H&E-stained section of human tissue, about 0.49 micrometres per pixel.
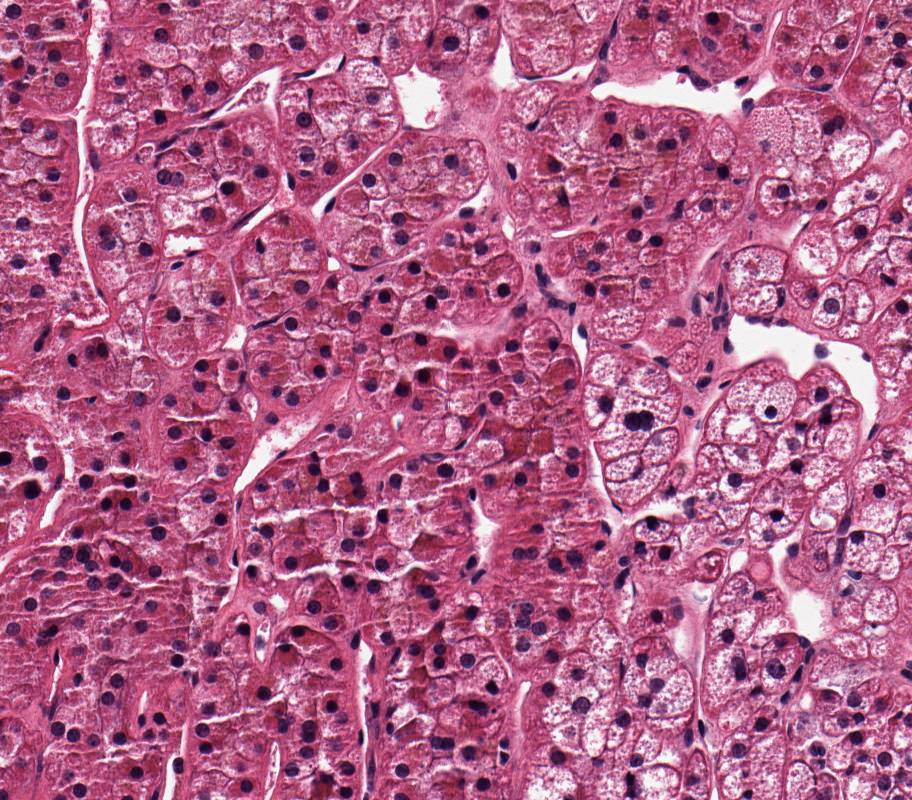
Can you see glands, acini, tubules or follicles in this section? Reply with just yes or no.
No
